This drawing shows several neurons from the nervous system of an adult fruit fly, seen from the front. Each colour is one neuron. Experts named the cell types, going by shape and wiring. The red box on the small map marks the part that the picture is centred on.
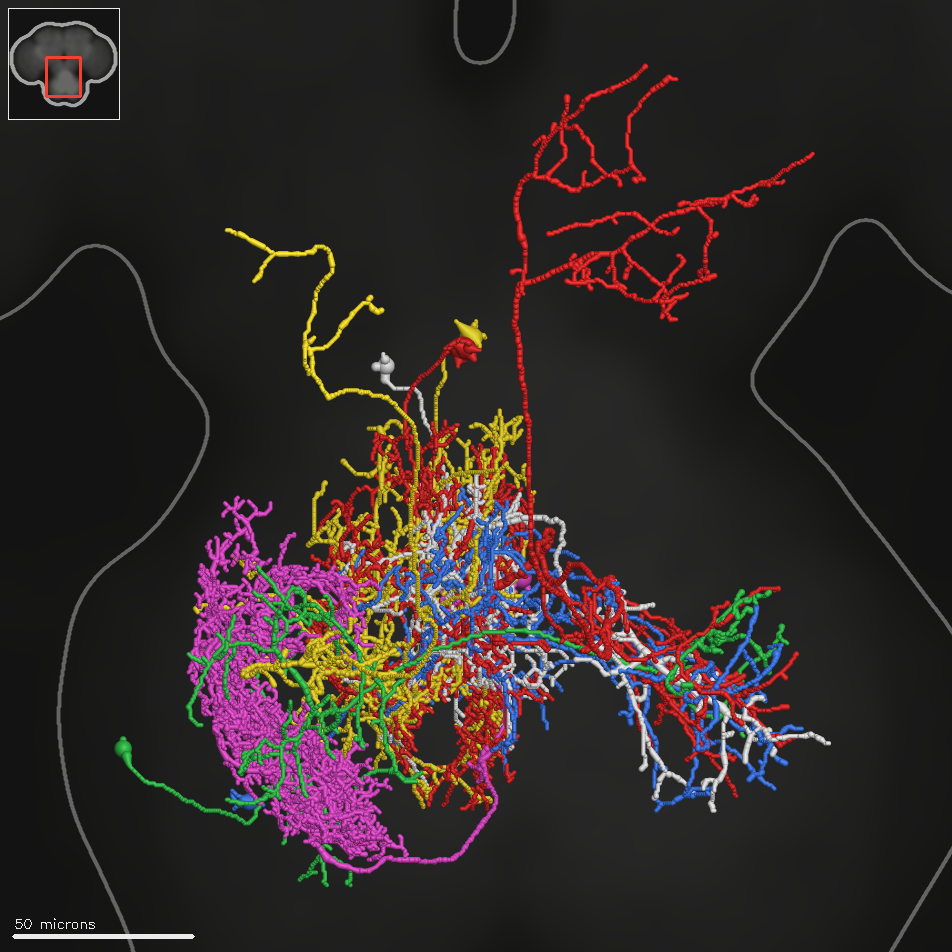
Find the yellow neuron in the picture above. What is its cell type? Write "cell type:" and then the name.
cell type: ANXXX037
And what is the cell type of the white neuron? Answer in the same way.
cell type: INXXX153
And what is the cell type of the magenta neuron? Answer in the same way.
cell type: INXXX044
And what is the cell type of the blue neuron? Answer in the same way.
cell type: IN08B030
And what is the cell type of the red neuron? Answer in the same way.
cell type: AN23B003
